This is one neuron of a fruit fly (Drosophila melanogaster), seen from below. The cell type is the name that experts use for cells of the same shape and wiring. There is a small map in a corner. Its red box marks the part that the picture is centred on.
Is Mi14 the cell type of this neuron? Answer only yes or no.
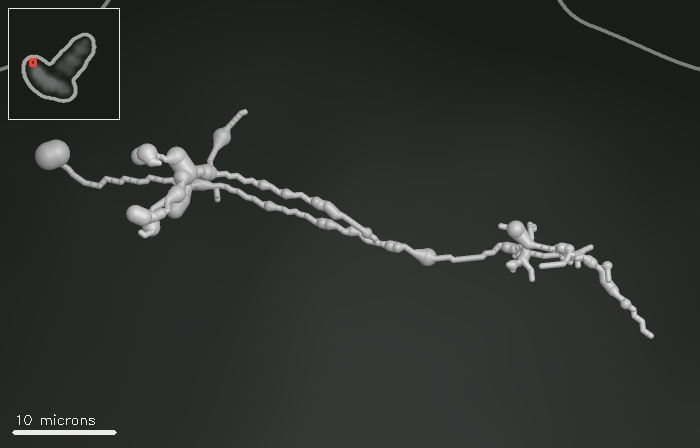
no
